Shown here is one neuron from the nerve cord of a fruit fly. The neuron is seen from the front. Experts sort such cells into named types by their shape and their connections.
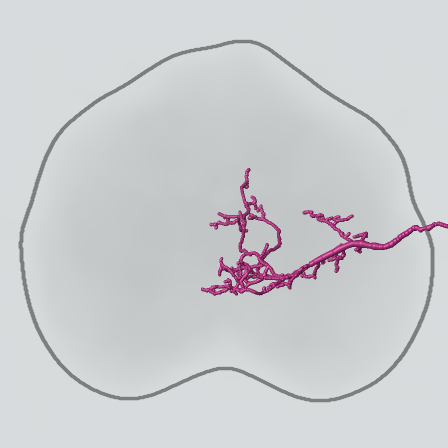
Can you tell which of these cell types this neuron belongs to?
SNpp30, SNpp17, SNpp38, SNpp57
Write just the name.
SNpp30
